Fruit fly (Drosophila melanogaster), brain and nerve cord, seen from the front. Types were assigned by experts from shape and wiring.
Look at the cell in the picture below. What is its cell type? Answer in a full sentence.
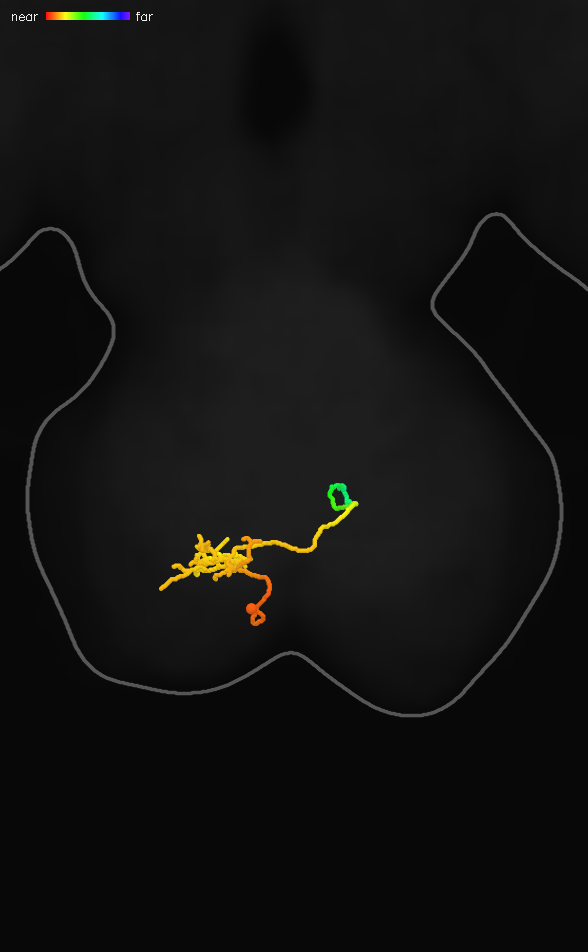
The cell type is IN10B055.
